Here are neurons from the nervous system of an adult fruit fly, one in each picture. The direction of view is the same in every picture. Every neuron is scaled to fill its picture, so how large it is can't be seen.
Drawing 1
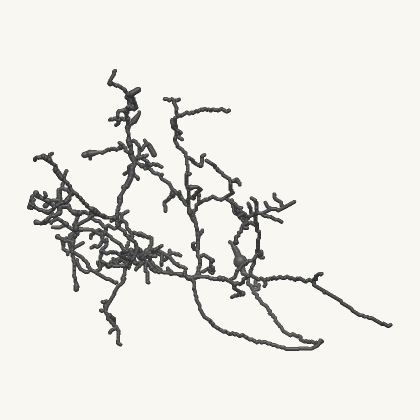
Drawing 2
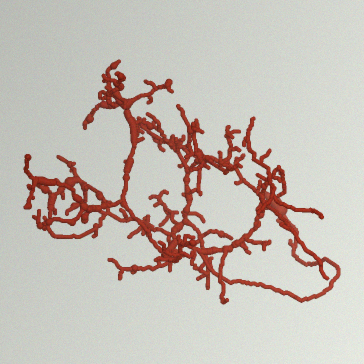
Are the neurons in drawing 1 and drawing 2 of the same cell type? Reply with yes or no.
no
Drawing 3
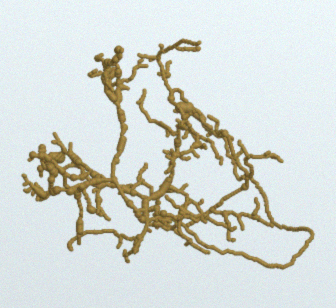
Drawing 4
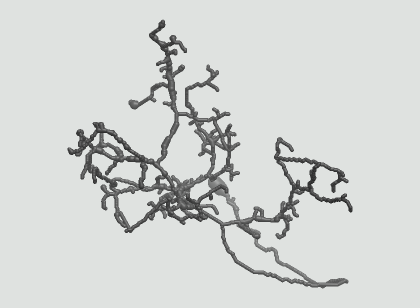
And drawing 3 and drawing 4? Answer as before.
yes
